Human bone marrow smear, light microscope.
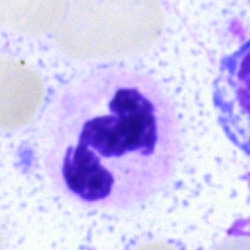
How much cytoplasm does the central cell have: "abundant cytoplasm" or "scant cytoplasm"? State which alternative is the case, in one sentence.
The cell has plenty of cytoplasm around its nucleus.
